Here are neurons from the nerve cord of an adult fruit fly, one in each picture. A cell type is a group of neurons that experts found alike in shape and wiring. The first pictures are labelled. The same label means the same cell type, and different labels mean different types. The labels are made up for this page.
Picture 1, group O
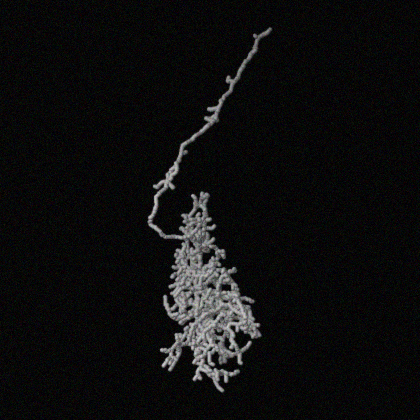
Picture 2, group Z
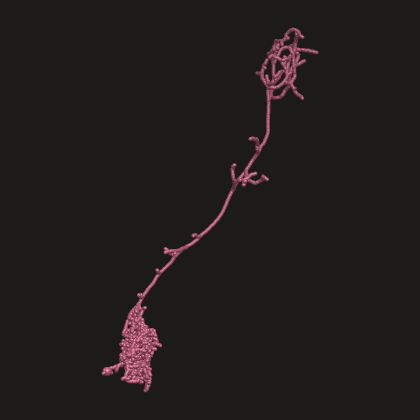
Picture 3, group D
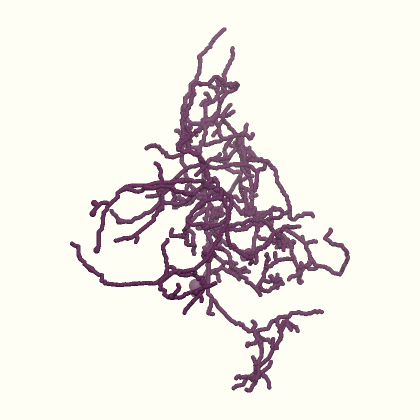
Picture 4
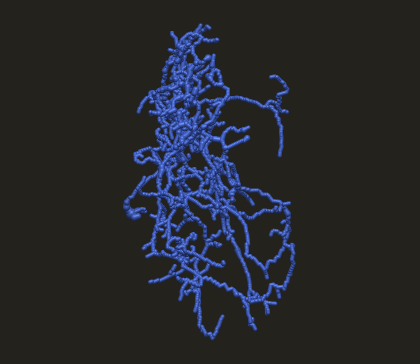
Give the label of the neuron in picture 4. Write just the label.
group O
